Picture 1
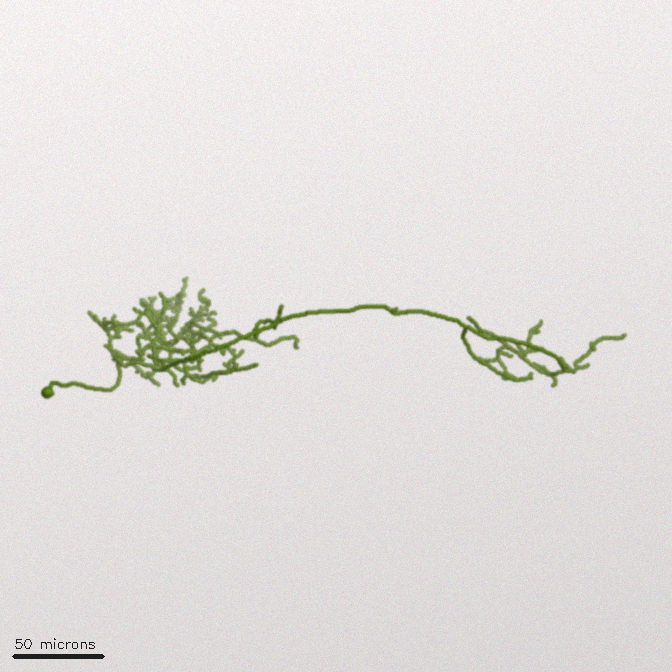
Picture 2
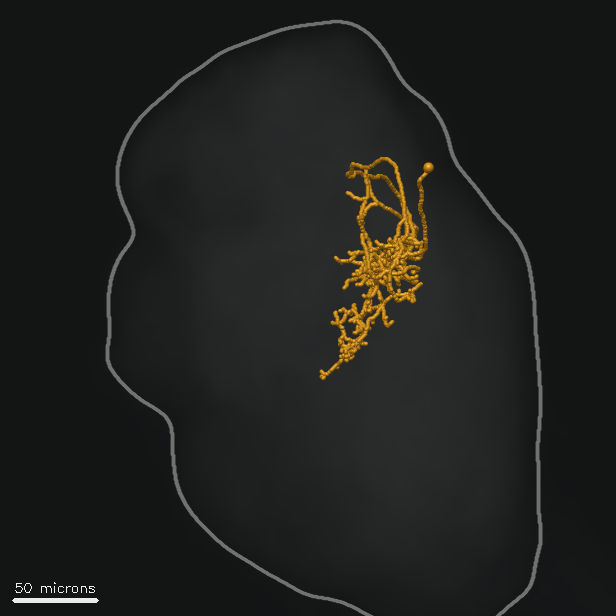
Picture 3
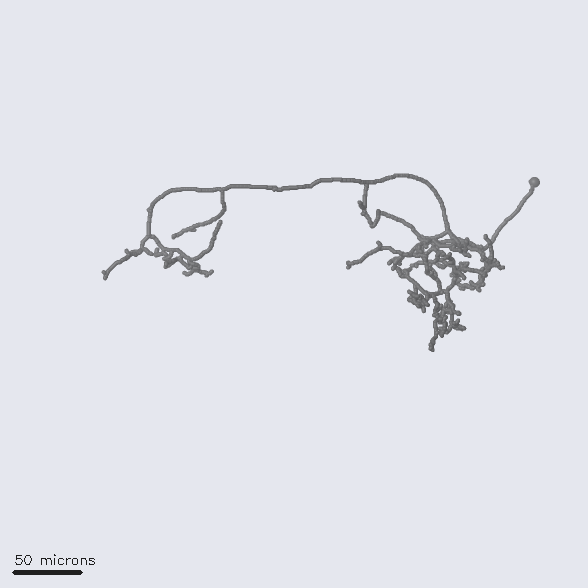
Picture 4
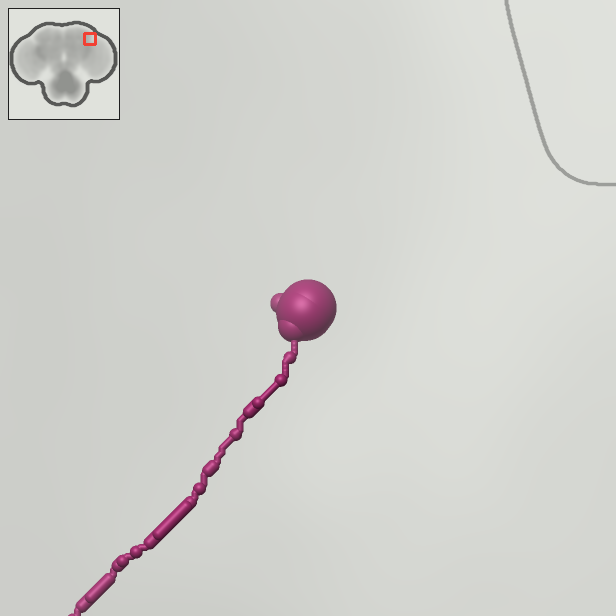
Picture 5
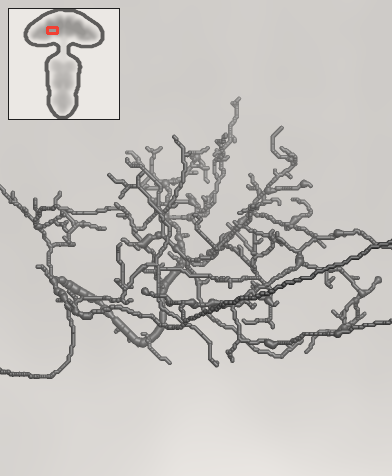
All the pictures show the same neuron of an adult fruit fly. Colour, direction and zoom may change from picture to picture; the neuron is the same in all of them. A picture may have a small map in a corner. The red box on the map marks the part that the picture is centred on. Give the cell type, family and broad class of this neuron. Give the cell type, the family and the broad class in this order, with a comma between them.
PLP150, hemilineage VPNp&v1_posterior, central-brain intrinsic neuron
